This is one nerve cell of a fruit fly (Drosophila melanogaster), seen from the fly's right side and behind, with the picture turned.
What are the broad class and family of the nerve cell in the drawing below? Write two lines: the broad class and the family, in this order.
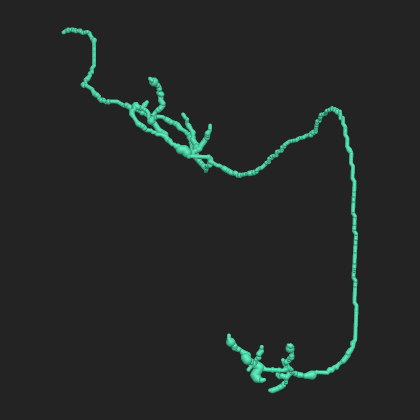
sensory neuron entering the brain
class olfactory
